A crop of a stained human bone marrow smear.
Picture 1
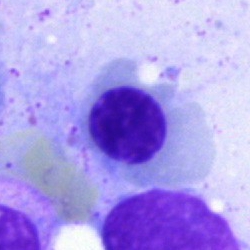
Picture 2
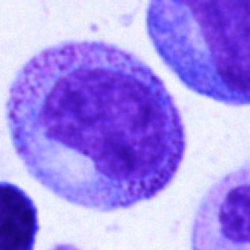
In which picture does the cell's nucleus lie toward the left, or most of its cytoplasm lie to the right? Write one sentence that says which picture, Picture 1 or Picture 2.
It is in picture 1 that the nucleus sits toward the left.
